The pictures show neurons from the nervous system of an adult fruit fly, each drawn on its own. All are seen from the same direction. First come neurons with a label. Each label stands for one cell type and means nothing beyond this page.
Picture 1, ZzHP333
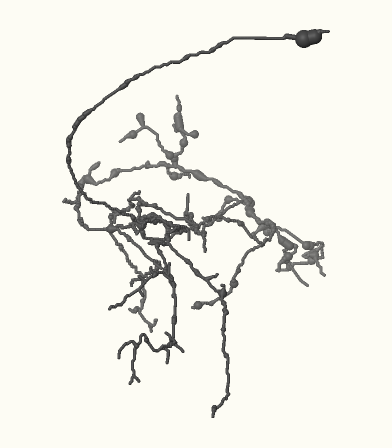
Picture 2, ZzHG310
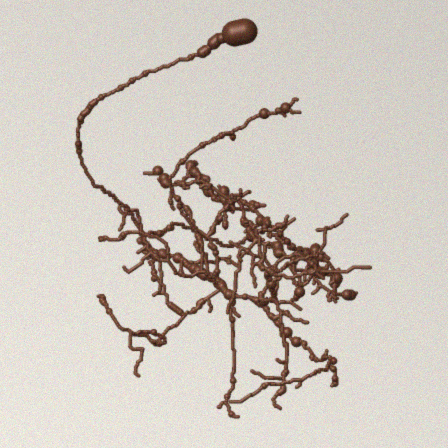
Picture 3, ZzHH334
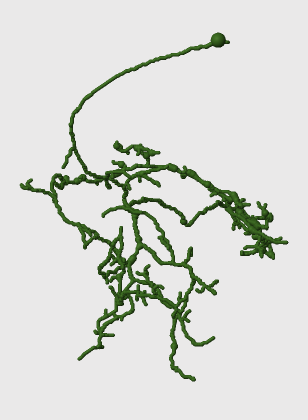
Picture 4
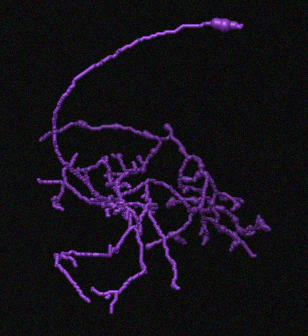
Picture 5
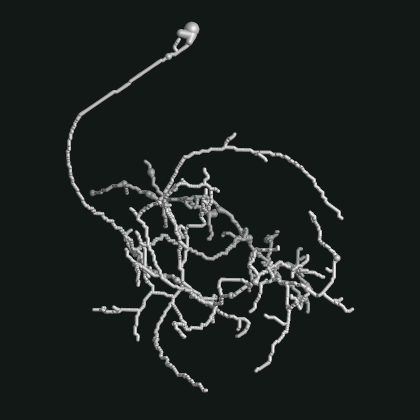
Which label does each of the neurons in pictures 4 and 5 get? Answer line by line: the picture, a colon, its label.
4: ZzHP333
5: ZzHG310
